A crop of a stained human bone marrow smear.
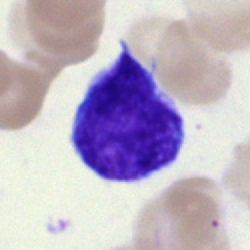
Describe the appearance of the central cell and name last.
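Not much to it: the nucleus fills almost the whole cell, and the chromatin stains dark purple throughout. What cytoplasm you can see is deep blue. There's also a short tapered tag of the cell sticking up from its top edge. That's a blast.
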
